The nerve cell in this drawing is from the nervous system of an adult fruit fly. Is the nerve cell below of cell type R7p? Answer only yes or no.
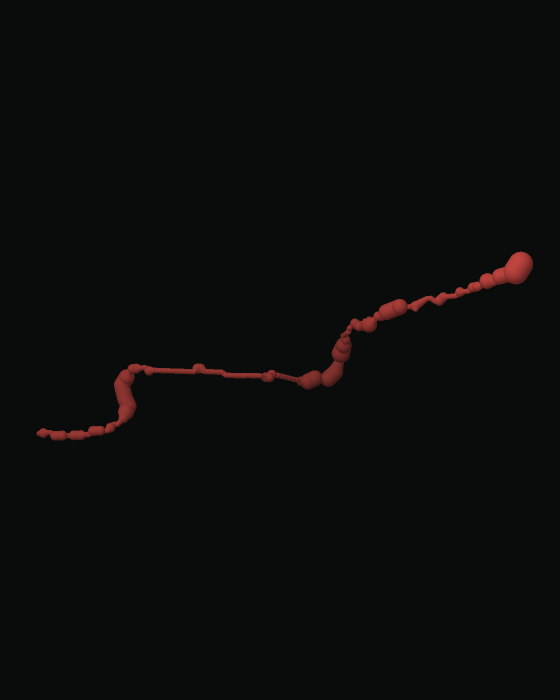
yes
